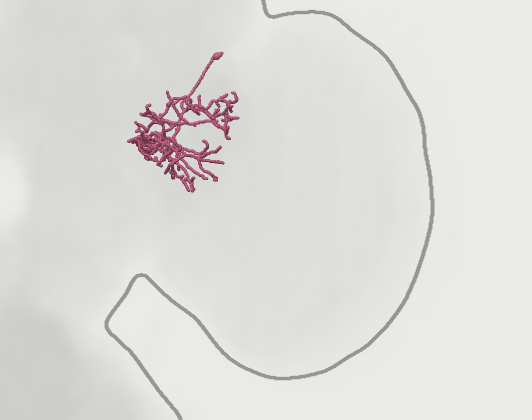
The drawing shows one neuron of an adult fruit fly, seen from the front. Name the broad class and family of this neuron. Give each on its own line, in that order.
central-brain intrinsic neuron
hemilineage VPNp&v1_posterior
